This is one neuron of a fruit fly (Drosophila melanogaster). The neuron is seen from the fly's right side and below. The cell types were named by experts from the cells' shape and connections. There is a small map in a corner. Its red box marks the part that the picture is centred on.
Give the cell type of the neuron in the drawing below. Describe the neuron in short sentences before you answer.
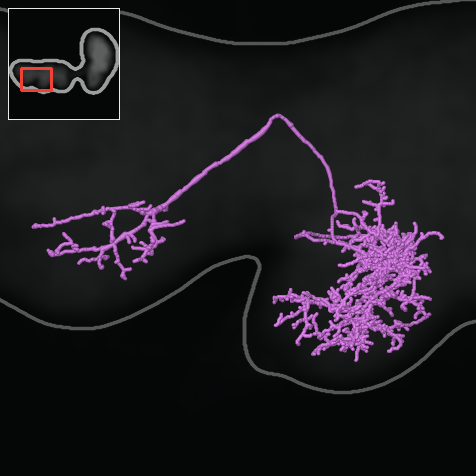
Dozens of branch ends can be seen. As drawn here it is wider than it is tall. It is a nerve-cord intrinsic neuron. The cell type is IN19A012.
